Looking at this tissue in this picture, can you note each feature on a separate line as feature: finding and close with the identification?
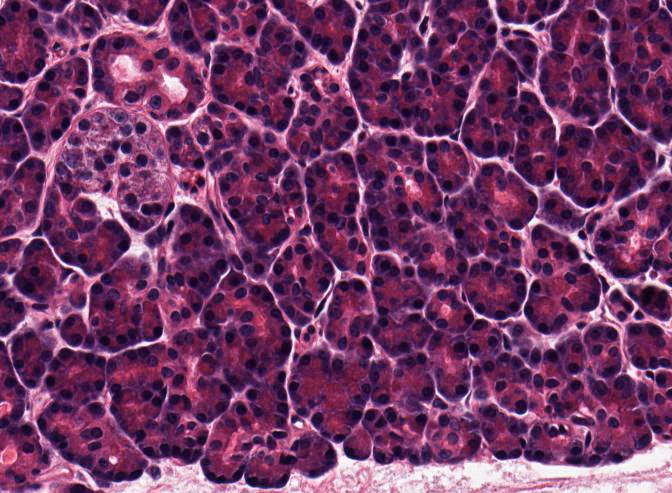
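Acini: rounded clusters, nuclei toward the outer edge, cytoplasm gathered centrally
Nuclei: small, round, darkly stained
Cytoplasm: deeply stained purplish-red
Upper left: rounded cluster, paler finely granular cytoplasm, set apart from the acini
Name: pancreas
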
